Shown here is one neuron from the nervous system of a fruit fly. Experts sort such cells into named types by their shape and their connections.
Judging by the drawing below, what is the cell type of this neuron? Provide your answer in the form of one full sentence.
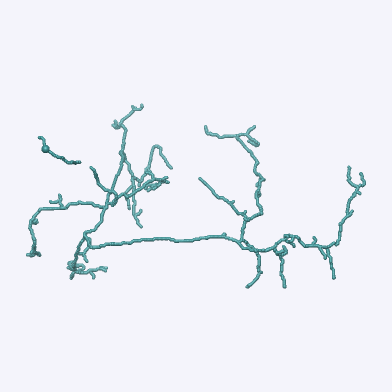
The cell type of this neuron is IB087.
